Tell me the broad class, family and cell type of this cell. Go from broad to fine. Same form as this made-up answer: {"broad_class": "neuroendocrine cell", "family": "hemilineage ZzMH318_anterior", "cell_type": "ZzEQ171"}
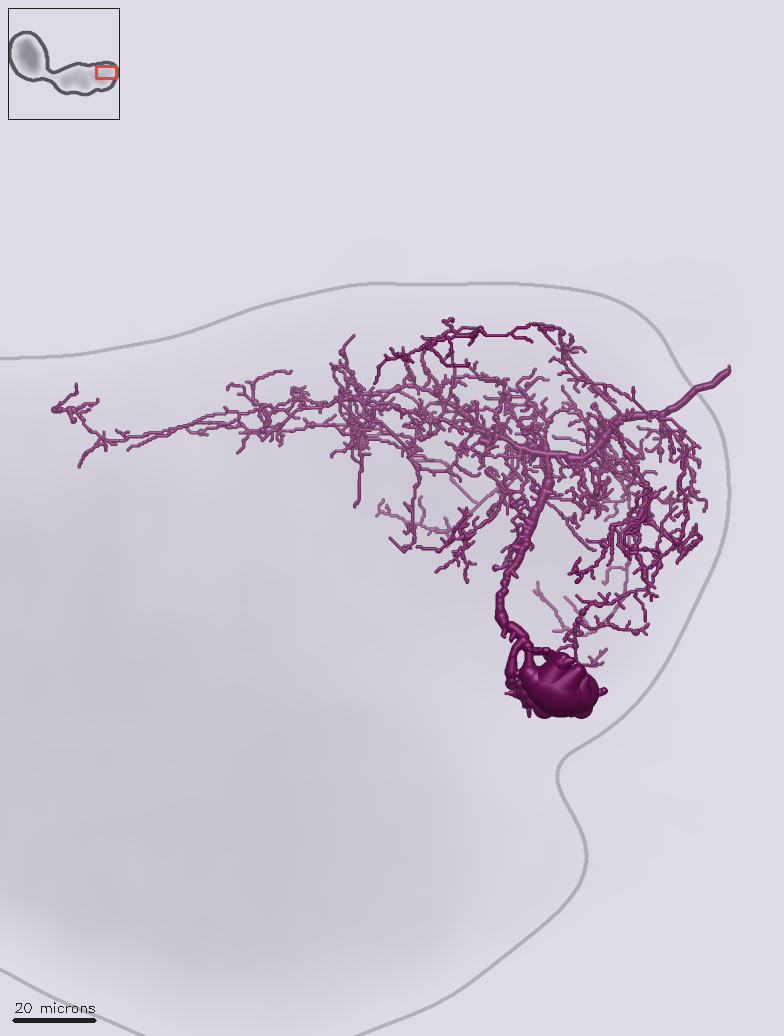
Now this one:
{"broad_class": "motor neuron of the nerve cord", "family": "MNad", "cell_type": "MNad23"}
